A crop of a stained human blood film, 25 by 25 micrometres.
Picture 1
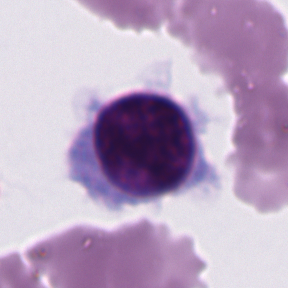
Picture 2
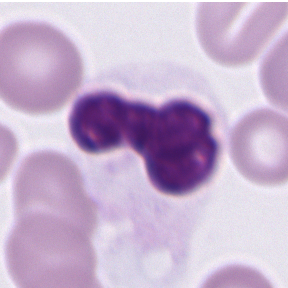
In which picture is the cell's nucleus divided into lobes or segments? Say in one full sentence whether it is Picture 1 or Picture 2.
In Picture 2 the cell's nucleus is segmented rather than one mass.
